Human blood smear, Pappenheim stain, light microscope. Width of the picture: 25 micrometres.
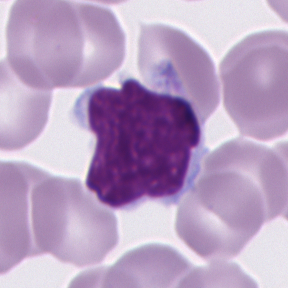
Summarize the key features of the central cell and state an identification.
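Look first at the nucleus: its outline is angular and roughly square, with small notches along it. It measures about 11 micrometres across. The cytoplasm around it forms only a thin rim, coloured pale blue. From the upper edge of the cell, ragged, wispy projections of cytoplasm reach outward. What you are looking at is a typical lymphocyte.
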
